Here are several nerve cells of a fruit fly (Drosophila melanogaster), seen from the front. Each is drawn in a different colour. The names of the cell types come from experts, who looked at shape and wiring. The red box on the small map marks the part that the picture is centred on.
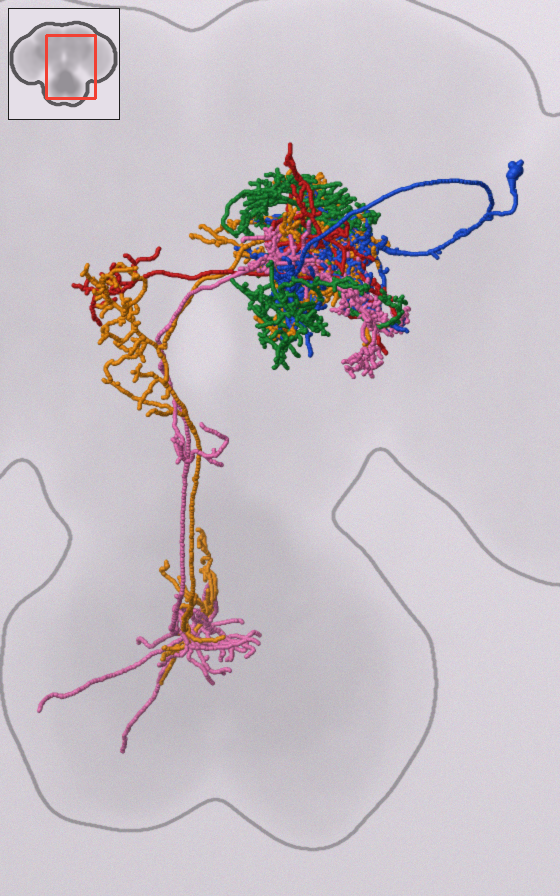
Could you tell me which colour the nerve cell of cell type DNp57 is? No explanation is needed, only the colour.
orange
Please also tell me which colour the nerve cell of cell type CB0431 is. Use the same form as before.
green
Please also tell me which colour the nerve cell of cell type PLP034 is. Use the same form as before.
blue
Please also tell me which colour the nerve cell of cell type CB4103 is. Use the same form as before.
red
